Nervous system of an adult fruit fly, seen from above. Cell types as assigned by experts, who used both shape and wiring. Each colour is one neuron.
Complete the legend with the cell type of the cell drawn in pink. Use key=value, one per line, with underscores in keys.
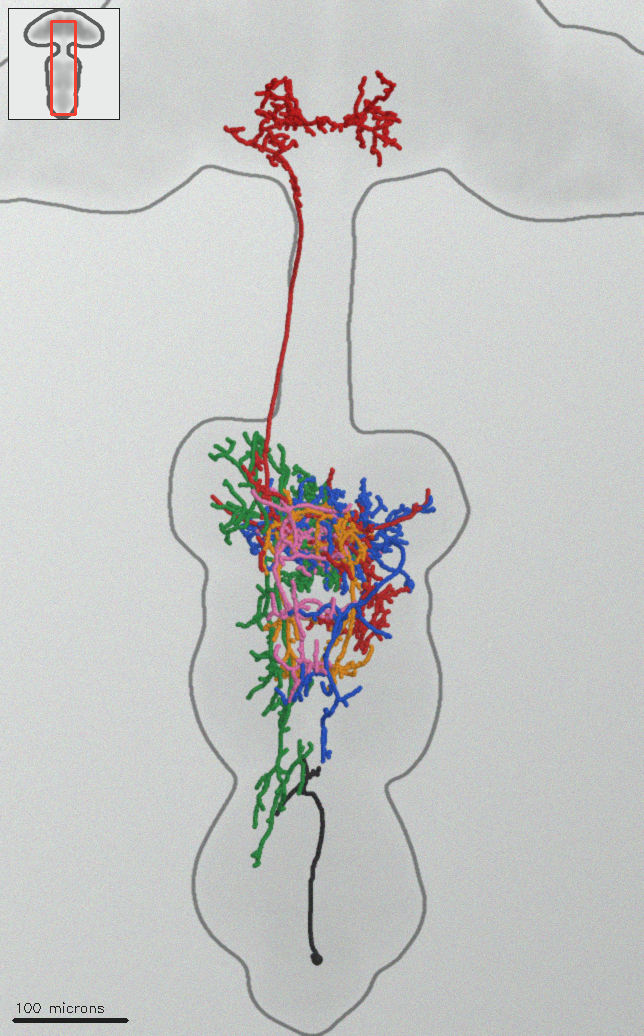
cell_type=IN06B054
